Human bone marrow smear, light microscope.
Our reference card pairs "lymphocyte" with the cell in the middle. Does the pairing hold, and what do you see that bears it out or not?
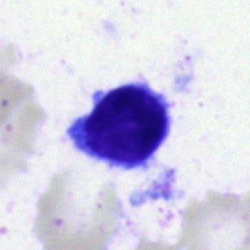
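Lymphocyte is a sound name for this cell, and erythroblast is not. On cytoplasm colour, the thin rim that shows, mainly on the left, is paler blue and has no granules to be seen.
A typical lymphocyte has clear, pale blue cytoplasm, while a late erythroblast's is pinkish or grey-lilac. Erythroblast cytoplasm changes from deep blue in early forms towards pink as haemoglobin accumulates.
On proportion, the nucleus fills almost the whole cell.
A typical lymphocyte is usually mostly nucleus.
On the nucleus, its very dark, nearly even blue-purple stain would fit both names.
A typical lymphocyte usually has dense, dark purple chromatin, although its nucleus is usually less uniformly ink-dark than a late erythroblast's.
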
